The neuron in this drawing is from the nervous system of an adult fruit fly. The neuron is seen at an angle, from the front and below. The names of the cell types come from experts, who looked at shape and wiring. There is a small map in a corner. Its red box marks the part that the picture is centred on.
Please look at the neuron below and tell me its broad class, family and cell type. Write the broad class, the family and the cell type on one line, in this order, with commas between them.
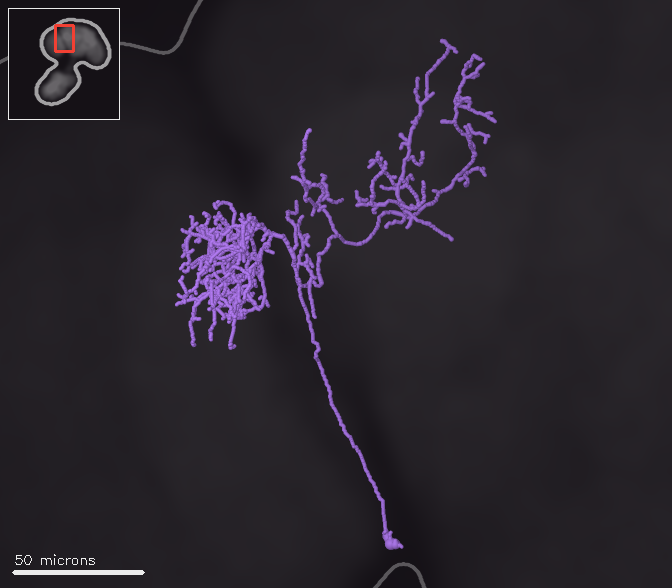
visual projection neuron, LoVP, LoVP44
